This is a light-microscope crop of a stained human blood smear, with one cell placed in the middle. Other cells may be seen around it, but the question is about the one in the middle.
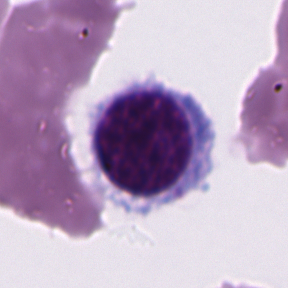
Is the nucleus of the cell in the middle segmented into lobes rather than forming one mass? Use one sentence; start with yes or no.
No, its nucleus is undivided, compact and round, oval or kidney-shaped.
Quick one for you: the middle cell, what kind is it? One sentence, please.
For this crop, the cell in the middle is a hairy cell.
